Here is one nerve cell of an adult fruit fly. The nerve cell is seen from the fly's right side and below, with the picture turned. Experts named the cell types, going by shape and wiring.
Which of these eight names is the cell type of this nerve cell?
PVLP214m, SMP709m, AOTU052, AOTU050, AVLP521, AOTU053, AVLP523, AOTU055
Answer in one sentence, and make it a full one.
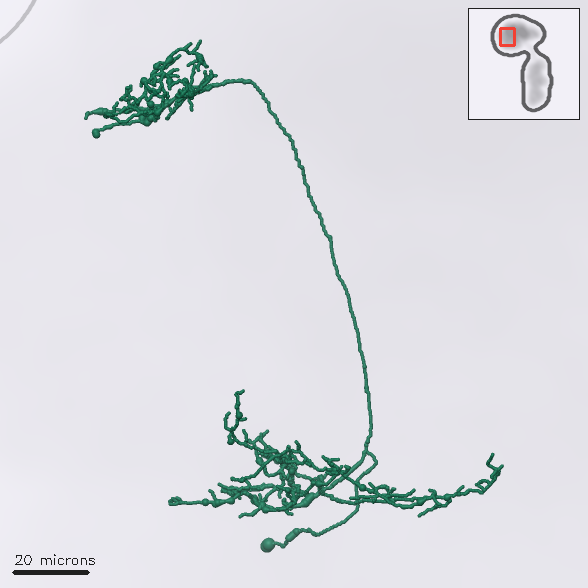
Cell type AOTU055 is what this nerve cell is.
